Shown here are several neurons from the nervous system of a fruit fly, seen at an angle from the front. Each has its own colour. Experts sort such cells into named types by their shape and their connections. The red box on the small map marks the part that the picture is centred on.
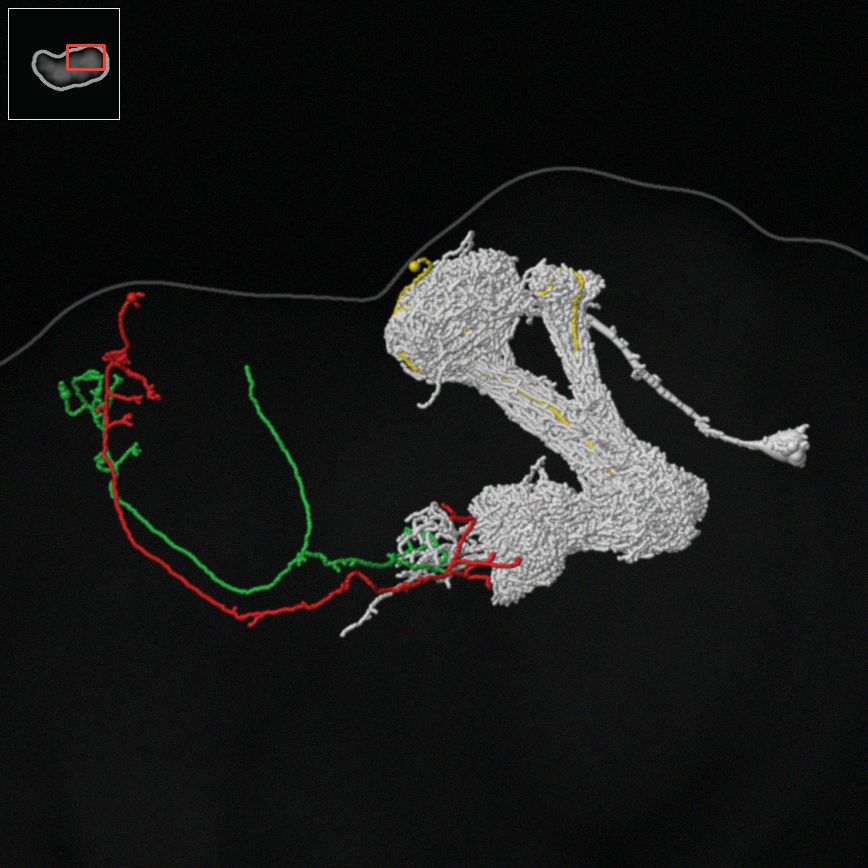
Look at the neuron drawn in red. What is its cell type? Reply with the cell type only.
KCg-m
